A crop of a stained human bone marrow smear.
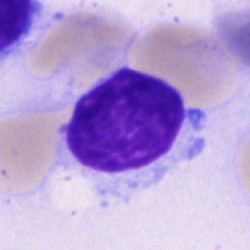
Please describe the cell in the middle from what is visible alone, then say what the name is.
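Coarsely mottled chromatin, dark purple with paler streaks. Pale bluish-grey cytoplasm, lying mainly along the right and lower sides of the nucleus. Cytoplasmic edge at lower right ragged, with small bluish fragments. Lymphocyte.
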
